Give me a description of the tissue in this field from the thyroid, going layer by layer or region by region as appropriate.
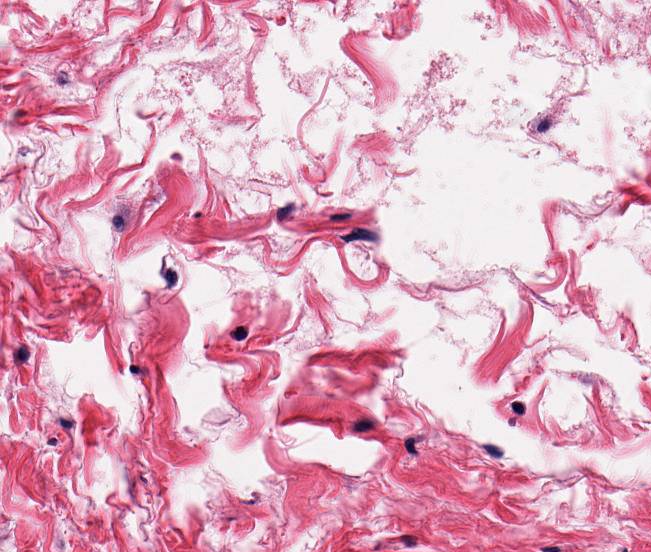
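Look first at the pink fibre bundles: loosely arranged, wavy, running in many directions, with wide pale spaces between them. Sparse nuclei lie singly along them, small, dark purple and oval to elongated, with little cytoplasm visible around them.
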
